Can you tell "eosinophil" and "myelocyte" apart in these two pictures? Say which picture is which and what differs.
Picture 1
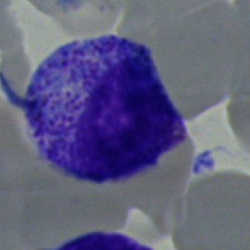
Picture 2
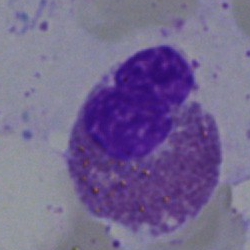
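In picture 1 the cell is a myelocyte; in picture 2 it is an eosinophil. The myelocyte has a broadly rounded but somewhat angular outline, with fairly straight stretches along its upper right edge, and a thin dark strand projects outward from its left edge. The eosinophil's outline, on the other hand, is rounded to oval, without surface projections.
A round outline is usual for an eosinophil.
Within the myelocyte, the upper left part shows many small dark purple dots over a paler lilac background, while the right and central part is dense and nearly uniformly dark purple-blue.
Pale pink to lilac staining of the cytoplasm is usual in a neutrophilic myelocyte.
In the eosinophil, the chromatin is dark purple and clumped, with scattered paler patches.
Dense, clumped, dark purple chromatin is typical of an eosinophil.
Its cytoplasm is abundant, filling roughly the lower half of the cell, and small golden-brown dots are scattered through it.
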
